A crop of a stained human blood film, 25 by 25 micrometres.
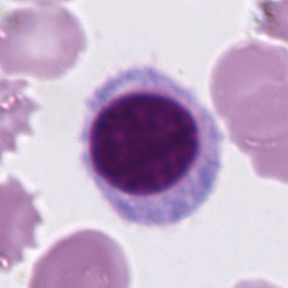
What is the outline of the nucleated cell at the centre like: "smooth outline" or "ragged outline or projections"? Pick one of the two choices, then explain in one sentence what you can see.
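Ragged outline or projections. The cell's outline is roughly round, with a ragged, fuzzy edge.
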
